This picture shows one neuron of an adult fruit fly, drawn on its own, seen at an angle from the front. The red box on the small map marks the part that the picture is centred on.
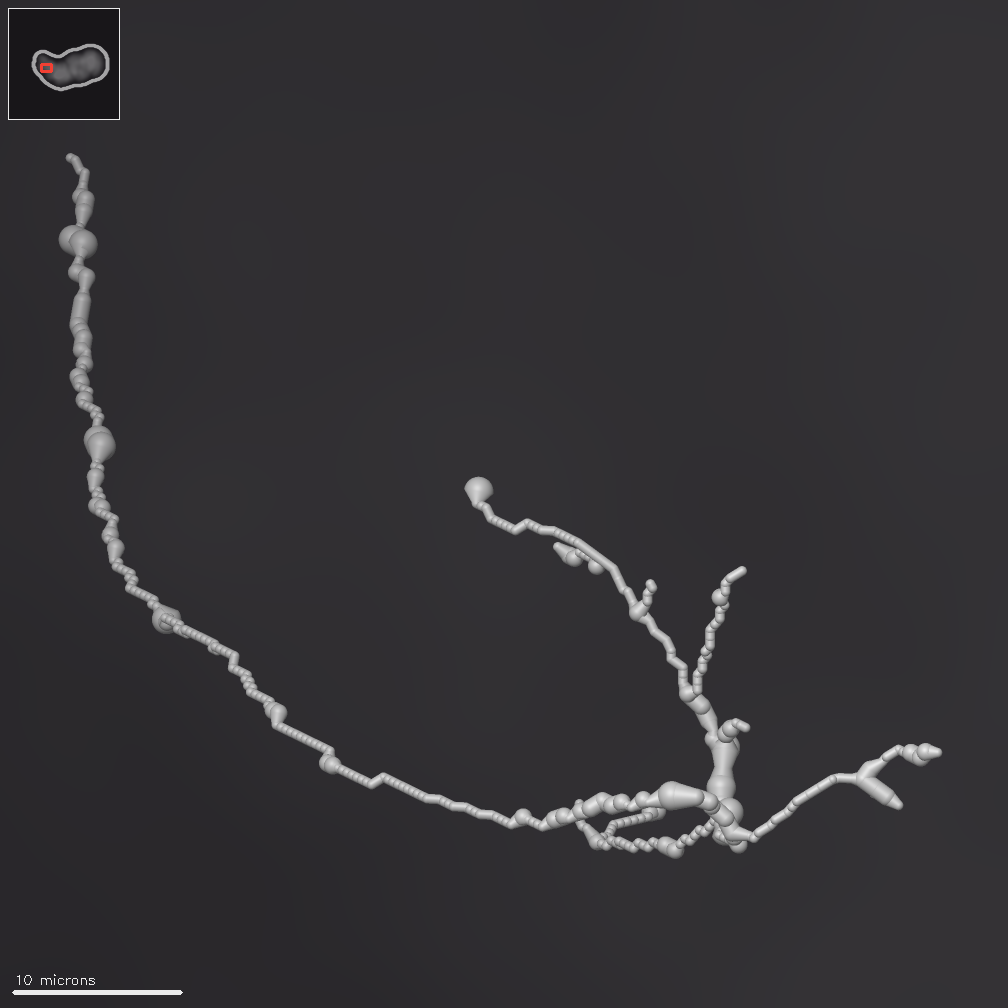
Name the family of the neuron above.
class gustatory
